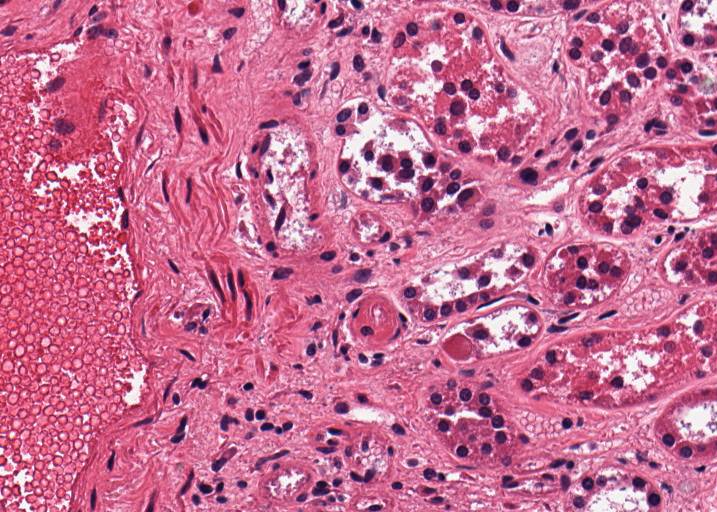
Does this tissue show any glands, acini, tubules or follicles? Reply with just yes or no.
Yes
